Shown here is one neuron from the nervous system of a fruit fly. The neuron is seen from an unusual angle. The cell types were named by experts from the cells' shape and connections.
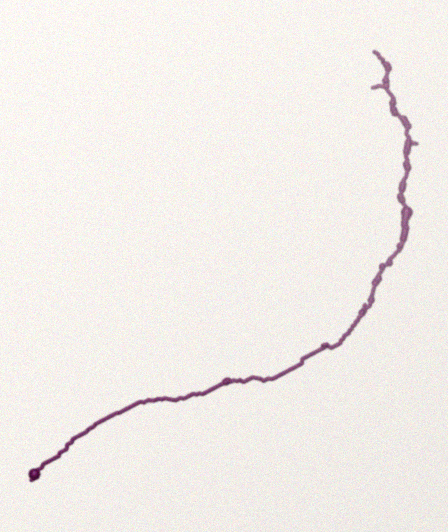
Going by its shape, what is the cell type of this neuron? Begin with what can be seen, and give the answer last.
No cell body is drawn. It has a dozen or fewer branch ends. Its broad class is sensory neuron entering the nerve cord. The cell type is SNta31.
